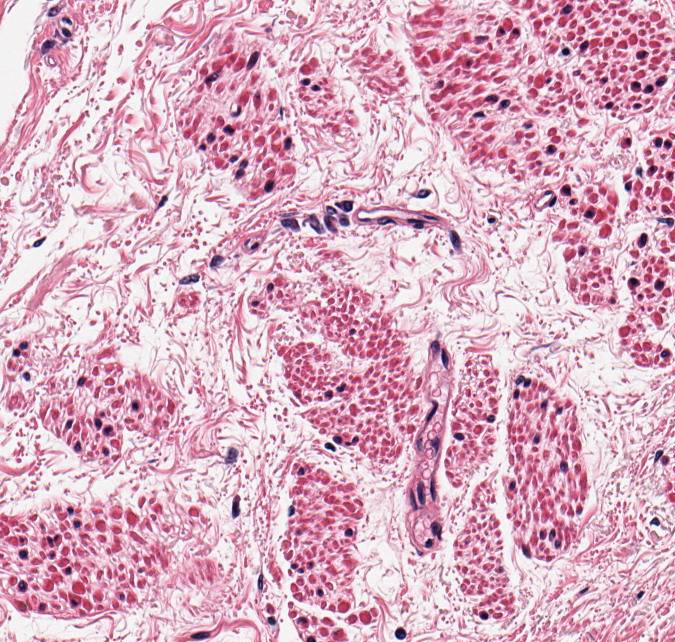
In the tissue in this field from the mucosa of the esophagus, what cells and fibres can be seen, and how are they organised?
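First, smooth muscle forms separate rounded and irregular bundles scattered across the field, with loose connective tissue between them. Second, most cells in the bundles are cut in cross-section, appearing as small round pink profiles. Third, dark round nuclei show in only a minority of these profiles in each bundle. Last, the connective tissue between bundles is loose and pale, with thin wavy collagen fibres and clear spaces.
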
